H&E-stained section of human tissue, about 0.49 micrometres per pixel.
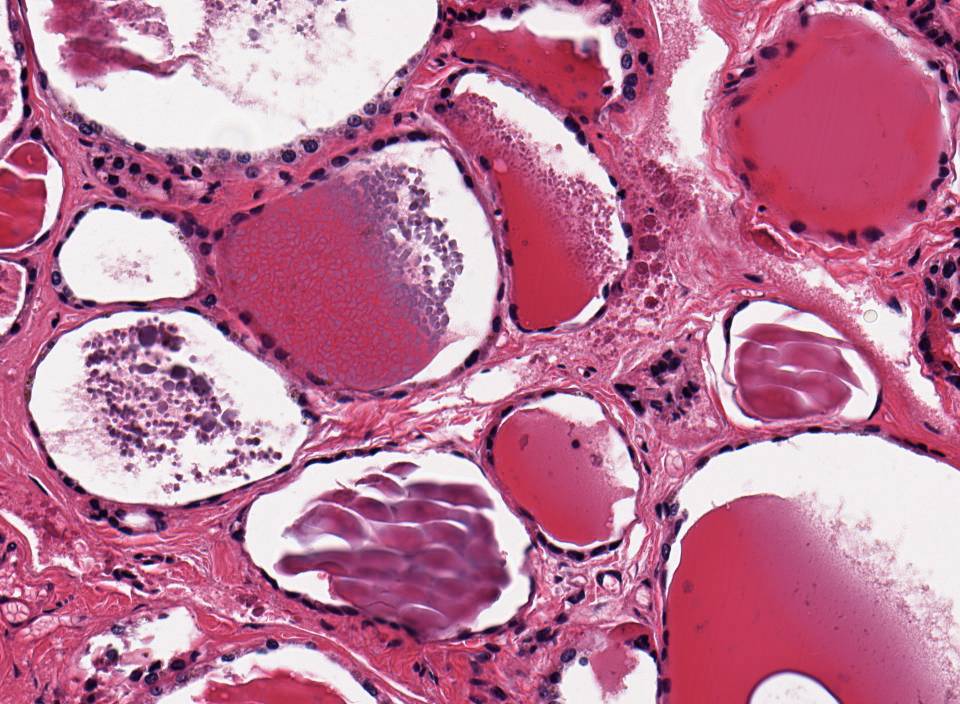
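Thyroid, with closely packed rounded follicles of varying size filling the field. Notice that each follicle is lined by a single layer of flattened cells with small dark nuclei. In the large central follicle, the colloid shows a fine polygonal cracked pattern, and purple rounded bodies gather along its upper right side. Between the follicles run thin bands of pink fibrous stroma with scattered small dark nuclei.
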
